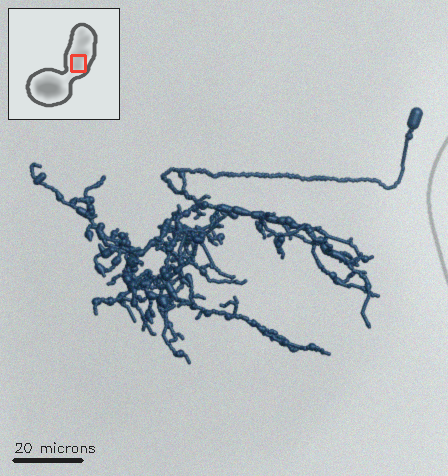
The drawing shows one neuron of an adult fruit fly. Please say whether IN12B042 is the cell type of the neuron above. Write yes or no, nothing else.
no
